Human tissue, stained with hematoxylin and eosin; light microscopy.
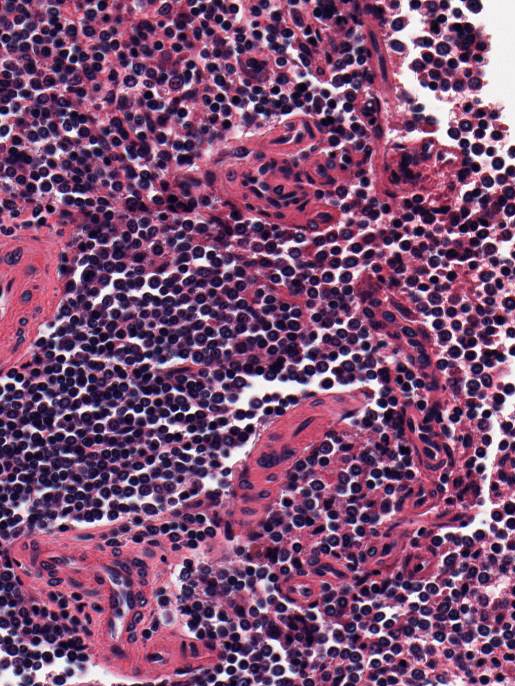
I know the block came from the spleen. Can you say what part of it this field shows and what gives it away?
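What you're looking at is white pulp. First, the small round lymphocytes: densely packed in diffuse sheets over most of the field, each a round dark nucleus with scant cytoplasm.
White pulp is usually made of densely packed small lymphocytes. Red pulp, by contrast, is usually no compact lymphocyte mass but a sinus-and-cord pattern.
Then follow the several pink fibrous bands winding through; their nuclei are elongated and spindle-shaped.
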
